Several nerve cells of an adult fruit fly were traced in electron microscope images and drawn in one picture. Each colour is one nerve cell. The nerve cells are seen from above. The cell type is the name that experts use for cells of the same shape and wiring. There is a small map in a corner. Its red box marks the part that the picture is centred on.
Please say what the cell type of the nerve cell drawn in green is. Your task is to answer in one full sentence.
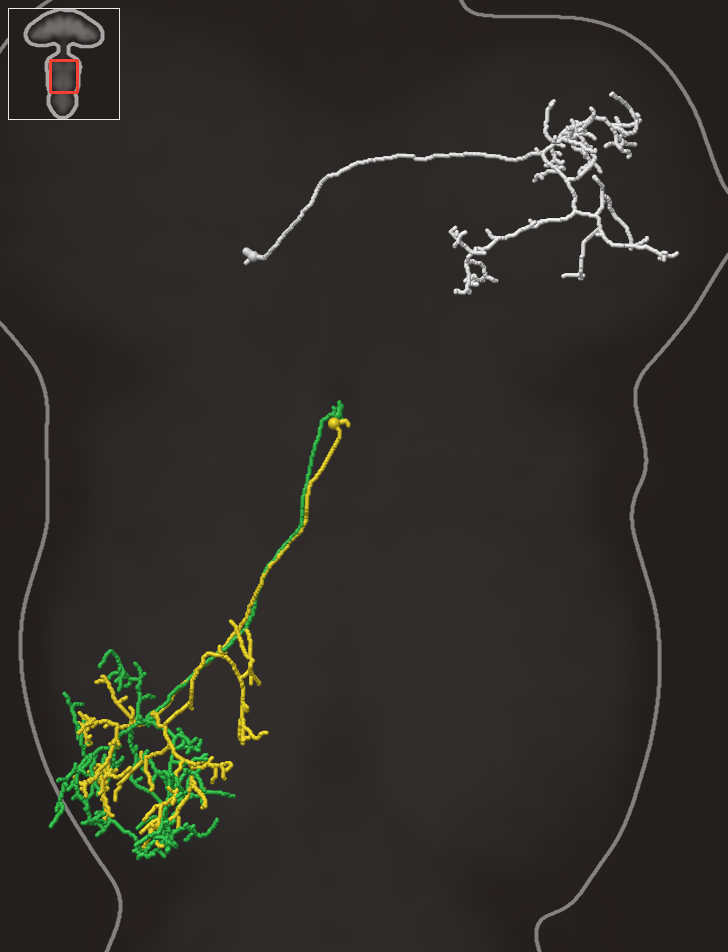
It is IN13B090 that names the cell type of this nerve cell.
